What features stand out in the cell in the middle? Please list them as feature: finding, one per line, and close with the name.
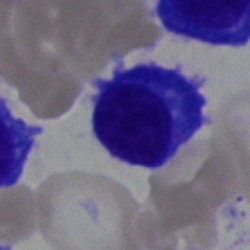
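Outline: roughly round
Upper edge: short ragged projections
Nucleus: dense, very dark purple-blue
Cytoplasm: deep blue-violet where visible
Name: plasma cell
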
